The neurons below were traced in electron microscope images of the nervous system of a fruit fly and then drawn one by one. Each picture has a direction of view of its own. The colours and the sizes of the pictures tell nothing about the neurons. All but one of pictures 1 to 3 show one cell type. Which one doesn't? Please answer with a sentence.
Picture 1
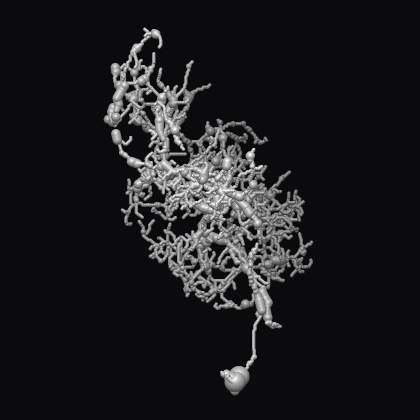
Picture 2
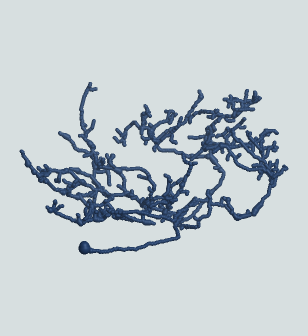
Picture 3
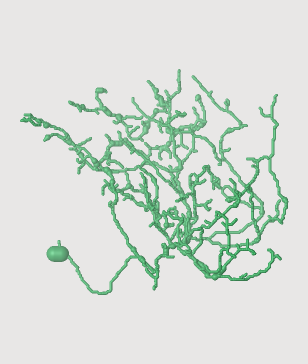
The neuron in picture 3 is of another cell type than the rest.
